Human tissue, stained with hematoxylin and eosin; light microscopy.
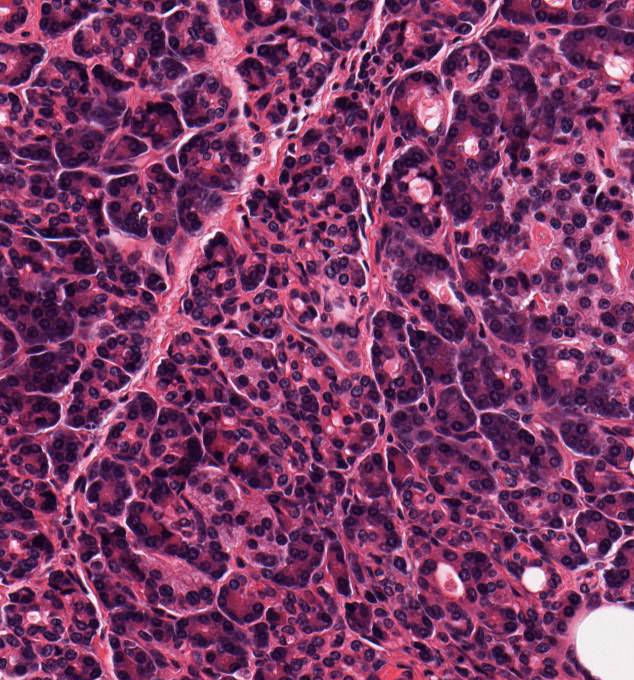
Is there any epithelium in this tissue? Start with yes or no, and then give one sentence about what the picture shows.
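Yes. Across the whole field the epithelial cells are packed into small nests and acinus-like clusters separated by thin pink septa.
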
